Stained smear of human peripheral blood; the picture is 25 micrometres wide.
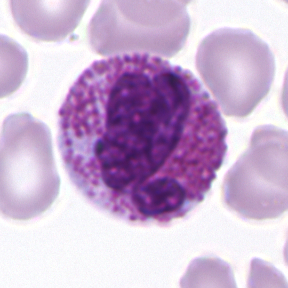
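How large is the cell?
About 15 micrometres across.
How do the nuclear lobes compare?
The lower lobe is much smaller than the upper one, and the chromatin is dense and coarsely clumped.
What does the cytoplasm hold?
It is packed with coarse, round, reddish-purple granules.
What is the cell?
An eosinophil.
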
